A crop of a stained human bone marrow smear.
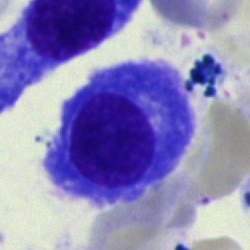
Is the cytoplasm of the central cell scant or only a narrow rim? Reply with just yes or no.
No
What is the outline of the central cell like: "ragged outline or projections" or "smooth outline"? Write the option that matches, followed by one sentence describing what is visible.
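Ragged outline or projections. The cell outline is ragged and irregular, most of all along the lower left edge.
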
